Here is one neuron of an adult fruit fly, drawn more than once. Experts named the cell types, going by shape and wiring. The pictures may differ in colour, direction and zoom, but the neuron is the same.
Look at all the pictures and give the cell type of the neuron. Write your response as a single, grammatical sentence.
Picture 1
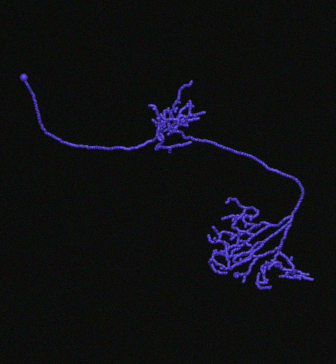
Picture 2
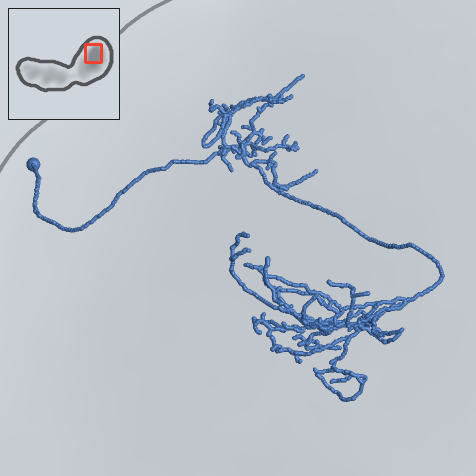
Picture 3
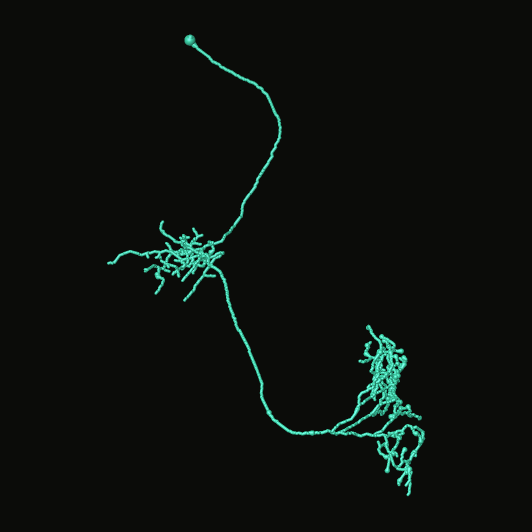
To the cell type FB1E_a belongs this neuron.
